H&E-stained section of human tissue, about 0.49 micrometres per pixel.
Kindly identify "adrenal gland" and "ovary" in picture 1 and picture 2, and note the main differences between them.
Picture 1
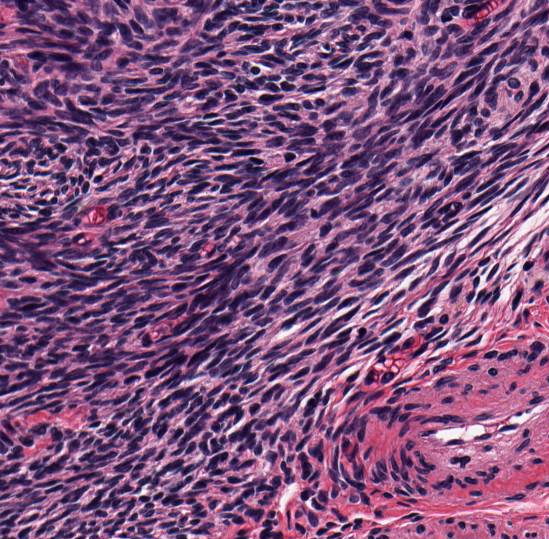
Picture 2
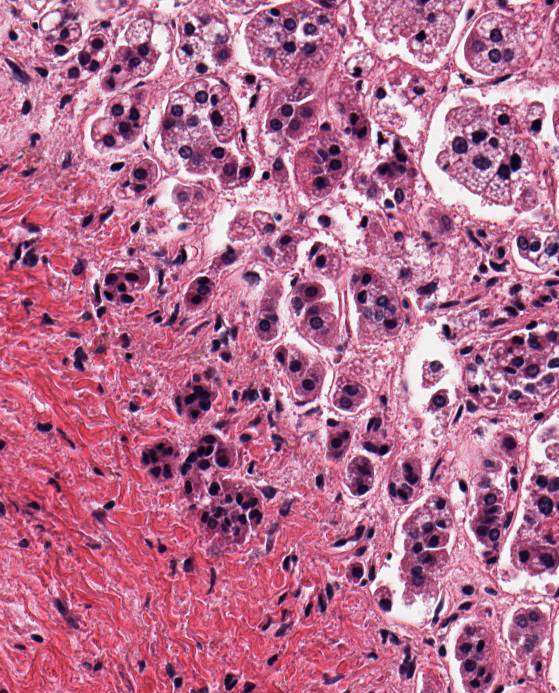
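Ovary is shown in picture 1, and adrenal gland in picture 2. Picture 1 is mostly a dense, crowded sheet of spindle-shaped cells with elongated, darkly stained nuclei, scant pale pink cytoplasm and indistinct cell borders. Small thin-walled vessels containing red blood cells are scattered among these spindle cells. Picture 2 has dense pink collagenous tissue in the lower left, its wavy fibres carrying scattered spindle-shaped nuclei, while cell nests fill the upper and right parts. There, large cells sit in rounded nests separated by thin fibrous septa and have abundant pale pink, finely vacuolated, bubbly cytoplasm.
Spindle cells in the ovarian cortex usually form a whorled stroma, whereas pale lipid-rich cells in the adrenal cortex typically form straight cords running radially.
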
